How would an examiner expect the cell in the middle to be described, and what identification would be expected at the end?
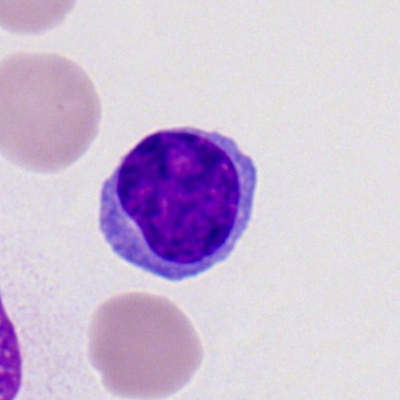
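The cell outline is roughly round, with a slightly uneven edge. The nucleus fills most of the cell and has a shallow notch on its lower-left side. No vacuoles are visible in the cytoplasm. The cell is a lymphocyte.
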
